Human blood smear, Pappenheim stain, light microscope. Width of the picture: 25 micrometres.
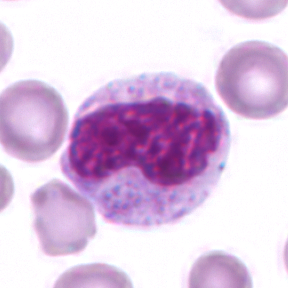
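Metamyelocyte in a stained smear of peripheral blood. The nucleus, about 14 by 8 micrometres, is indented along its lower edge, giving it a kidney-like shape. Its dark purple chromatin is clumped, with paler streaks between the clumps. The cytoplasm is pale lilac-grey, and there is more of it below the nucleus than above.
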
